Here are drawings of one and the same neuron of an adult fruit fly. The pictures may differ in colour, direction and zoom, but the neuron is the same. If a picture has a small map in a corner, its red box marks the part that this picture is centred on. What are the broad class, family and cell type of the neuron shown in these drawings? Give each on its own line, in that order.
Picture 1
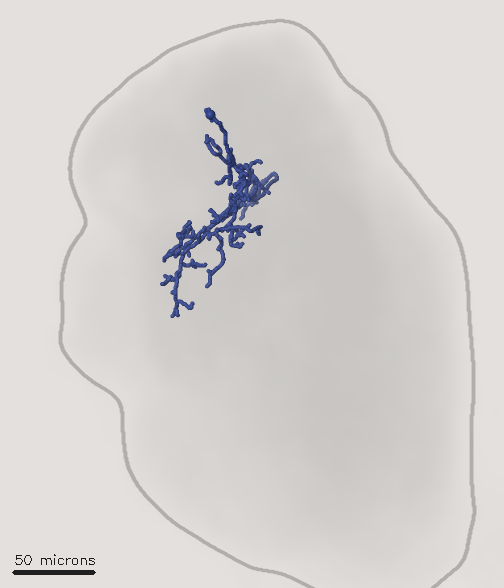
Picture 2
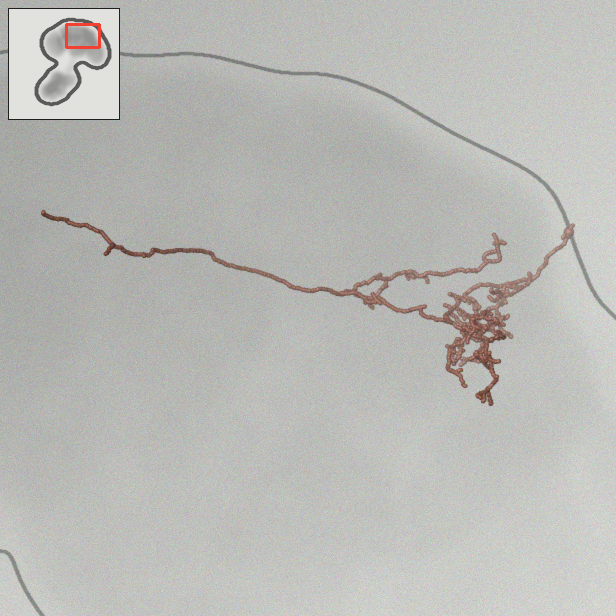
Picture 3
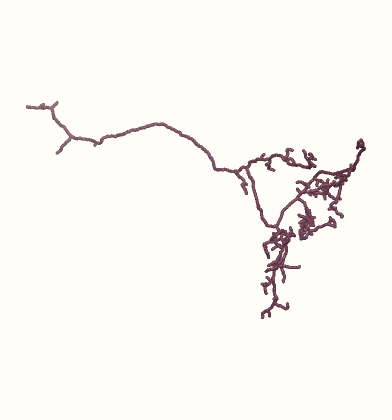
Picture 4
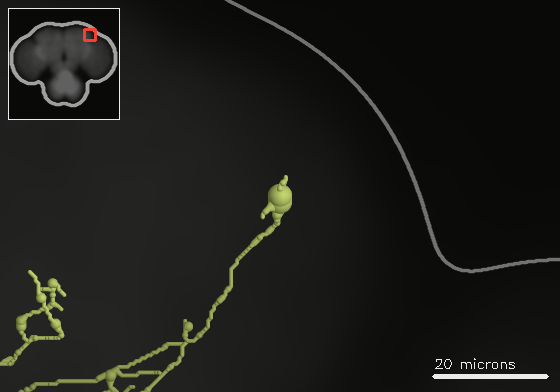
central-brain intrinsic neuron
hemilineage LHl2_ventral
AVLP069_c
